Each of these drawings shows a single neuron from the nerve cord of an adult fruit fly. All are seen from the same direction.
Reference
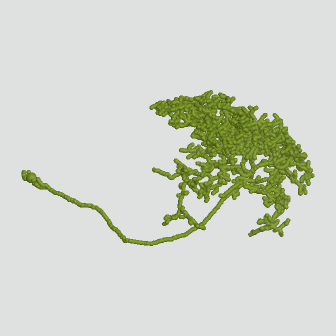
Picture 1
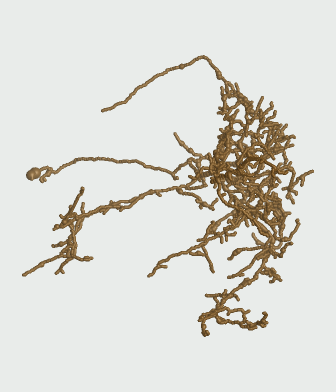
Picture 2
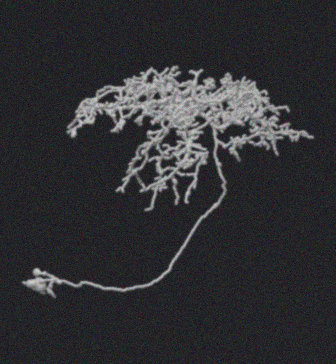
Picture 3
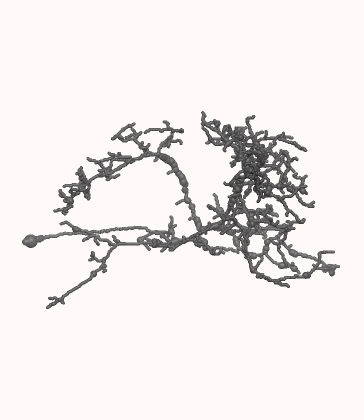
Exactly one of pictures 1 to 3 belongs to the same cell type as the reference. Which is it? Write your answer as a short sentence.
The neuron in picture 2 is of the same cell type.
